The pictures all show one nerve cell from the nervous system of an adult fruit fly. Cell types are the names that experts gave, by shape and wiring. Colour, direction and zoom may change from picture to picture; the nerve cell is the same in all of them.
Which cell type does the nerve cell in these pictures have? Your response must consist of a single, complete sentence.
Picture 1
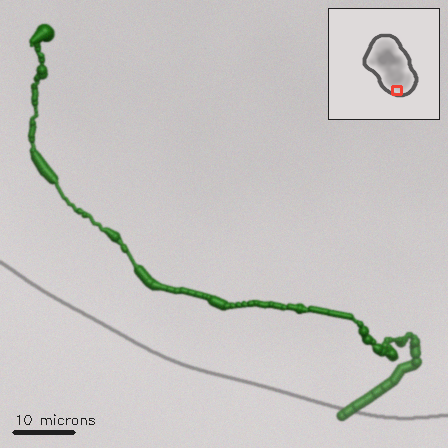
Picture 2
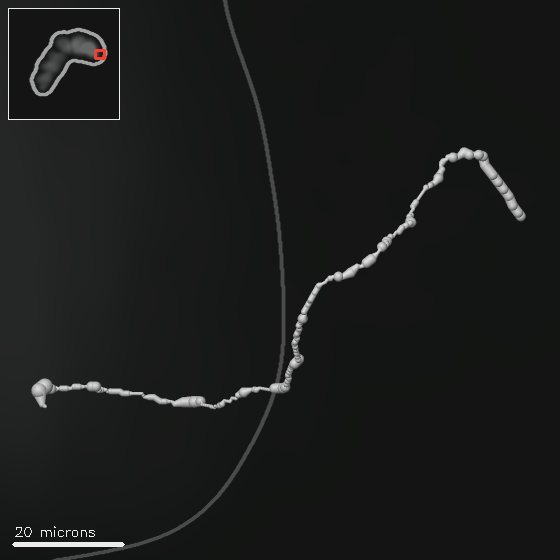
Regarding its cell type, the nerve cell is R7d.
